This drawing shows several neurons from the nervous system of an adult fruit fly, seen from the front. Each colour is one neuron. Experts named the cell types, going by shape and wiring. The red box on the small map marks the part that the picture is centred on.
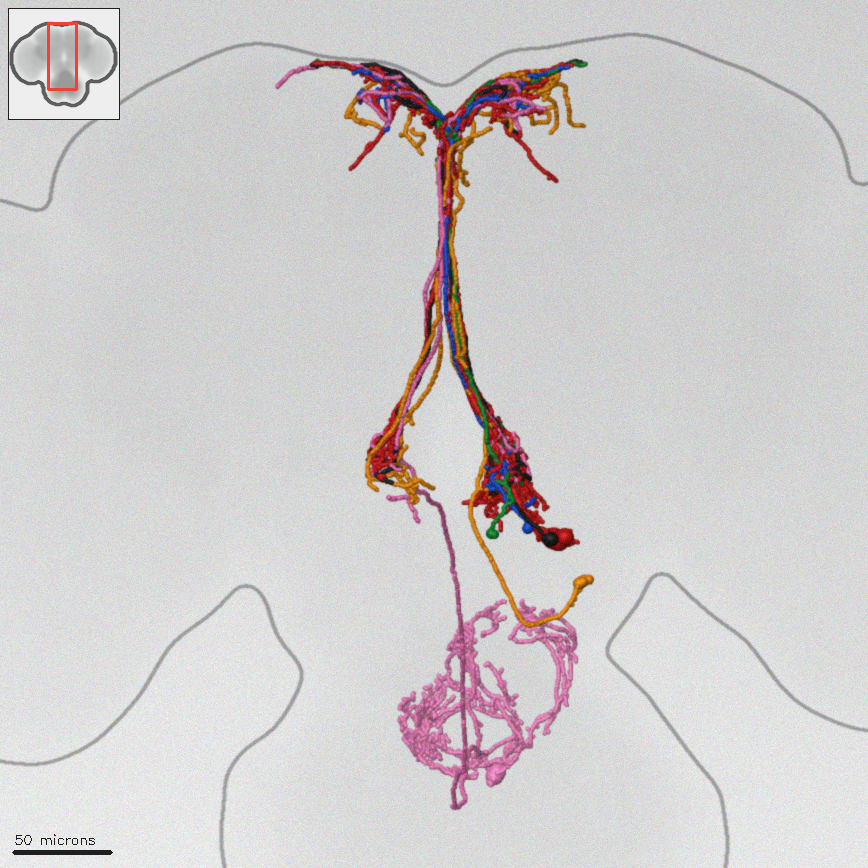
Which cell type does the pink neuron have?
ANXXX150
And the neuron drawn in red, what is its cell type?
FLA020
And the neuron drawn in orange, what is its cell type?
SMP741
